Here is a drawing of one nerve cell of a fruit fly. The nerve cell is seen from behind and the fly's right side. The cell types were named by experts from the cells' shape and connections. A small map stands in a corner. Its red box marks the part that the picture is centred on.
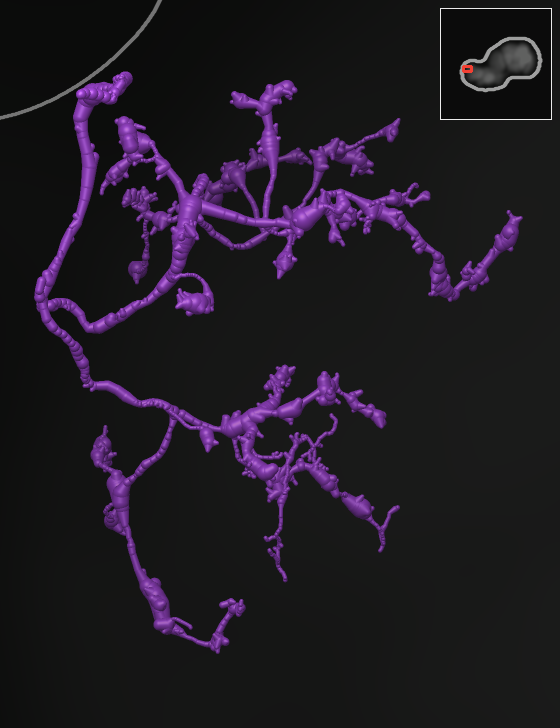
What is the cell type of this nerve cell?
SNxx08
